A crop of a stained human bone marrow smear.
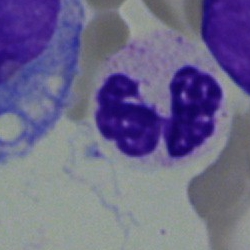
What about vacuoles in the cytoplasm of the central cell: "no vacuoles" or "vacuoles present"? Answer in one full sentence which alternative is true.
There are no vacuoles in the cytoplasm of this cell.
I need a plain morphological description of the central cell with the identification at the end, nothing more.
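You can see it's roughly round, with a smooth edge. The nucleus is split into two lobes lying side by side, and its chromatin is dark purple and coarsely clumped. Fine pinkish-violet granules are scattered through the cytoplasm. That's a segmented neutrophil.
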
